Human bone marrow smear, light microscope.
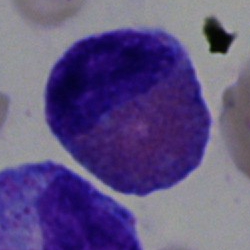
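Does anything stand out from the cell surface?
No projections or blebs do.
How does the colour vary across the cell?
The upper-left part is darker blue than the lower-right part.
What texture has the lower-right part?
A fine, even, purplish one.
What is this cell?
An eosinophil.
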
